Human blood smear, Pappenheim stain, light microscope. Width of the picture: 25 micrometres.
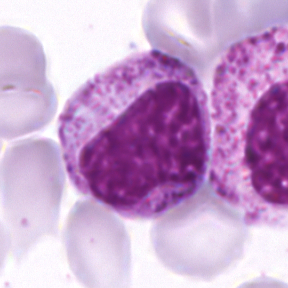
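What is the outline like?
Rounded and smooth.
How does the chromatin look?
Dark purple, mottled with small paler spots.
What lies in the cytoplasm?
Many small purple granules, set in pale lilac-pink cytoplasm.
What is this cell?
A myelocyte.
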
